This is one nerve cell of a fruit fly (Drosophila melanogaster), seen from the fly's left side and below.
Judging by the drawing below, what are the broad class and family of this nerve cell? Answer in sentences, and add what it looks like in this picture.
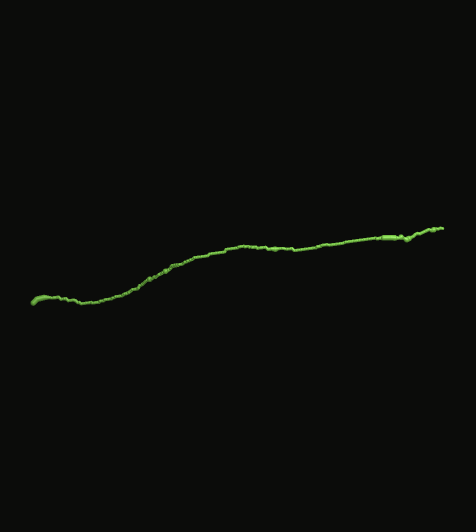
This is a photoreceptor or other optic-lobe sensory neuron. The name of its family is class visual. The drawing shows no cell body. It has a dozen or fewer branch ends.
